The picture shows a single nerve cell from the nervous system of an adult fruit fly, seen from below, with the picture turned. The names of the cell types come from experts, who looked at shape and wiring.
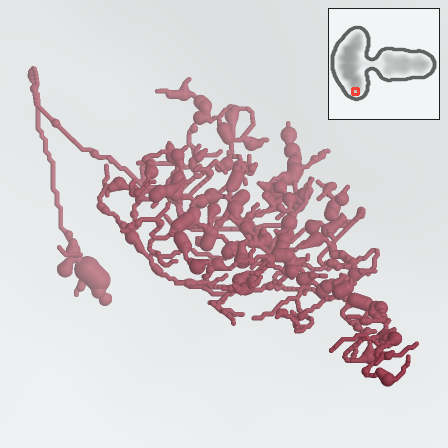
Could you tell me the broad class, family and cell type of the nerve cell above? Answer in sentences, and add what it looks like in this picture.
This is an optic-lobe intrinsic neuron. Its family is Dm. It is of cell type Dm1. It is in the brain and does not reach the nerve cord. The cell body can be seen on the left of the picture. The picture shows dozens of branch ends.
